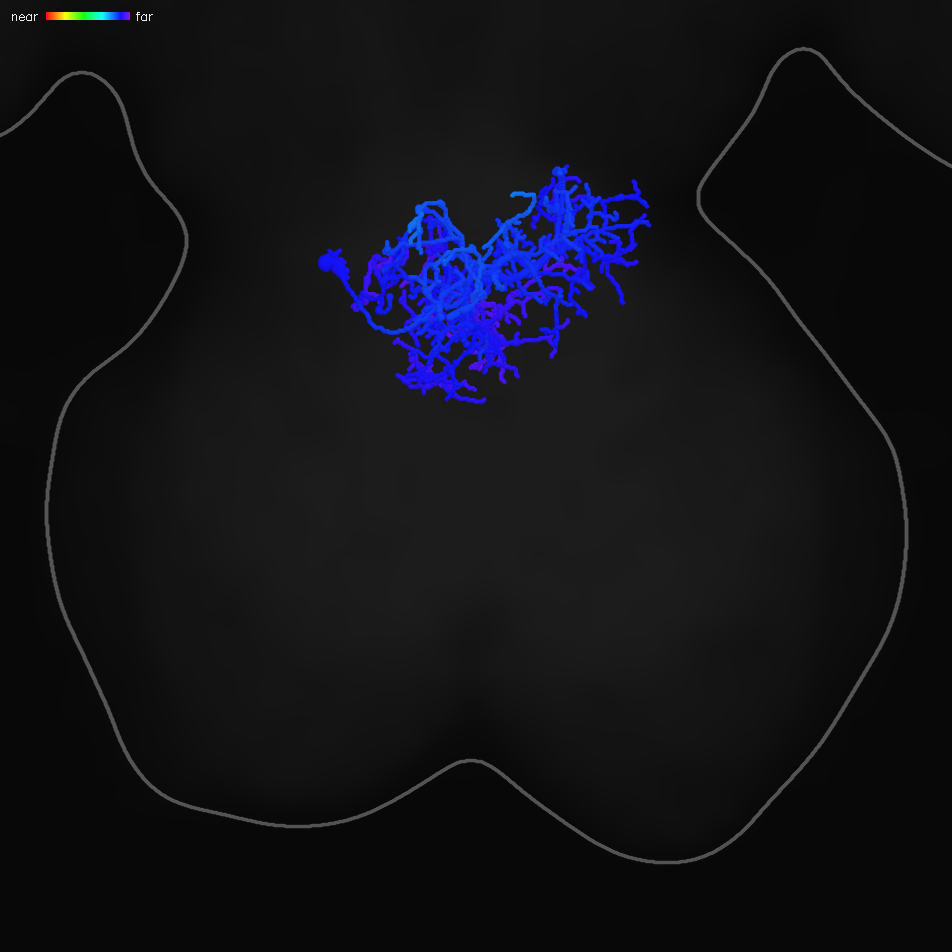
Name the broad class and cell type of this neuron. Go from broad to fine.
nerve-cord intrinsic neuron; INXXX246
